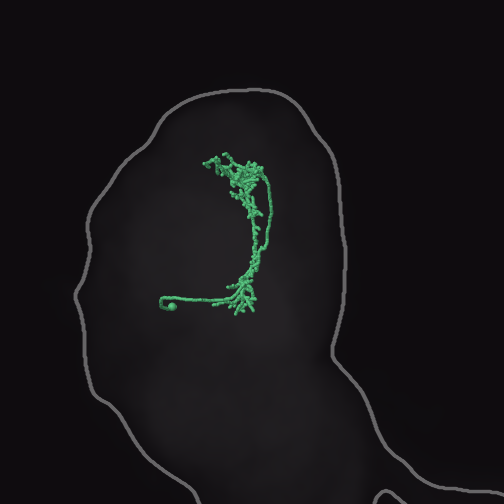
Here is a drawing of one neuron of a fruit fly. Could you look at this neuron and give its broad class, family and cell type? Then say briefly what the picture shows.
This is a central-brain intrinsic neuron. The family is hemilineage WEDa2. It is of cell type WEDPN2B_b. In this view it is taller than it is wide.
